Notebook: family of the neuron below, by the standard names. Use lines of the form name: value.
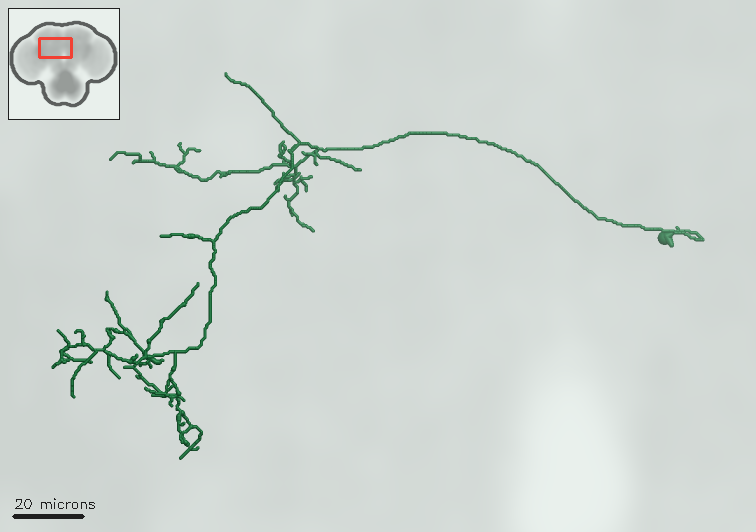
family: hemilineage DM6_posterior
